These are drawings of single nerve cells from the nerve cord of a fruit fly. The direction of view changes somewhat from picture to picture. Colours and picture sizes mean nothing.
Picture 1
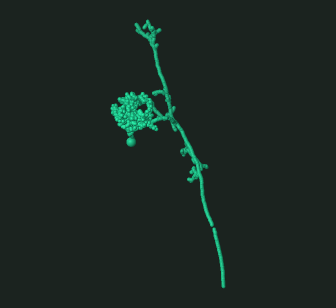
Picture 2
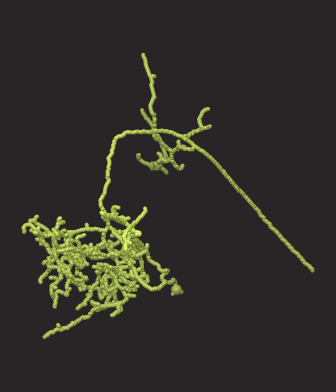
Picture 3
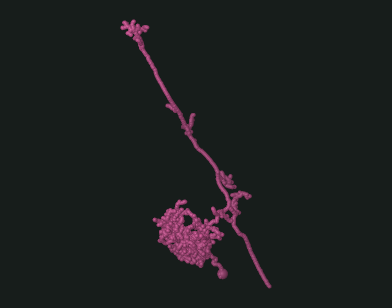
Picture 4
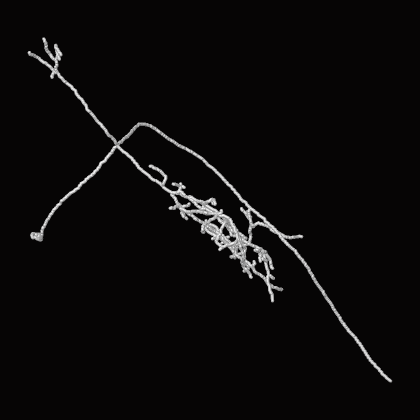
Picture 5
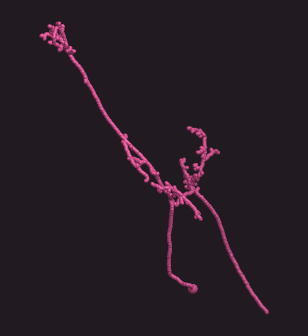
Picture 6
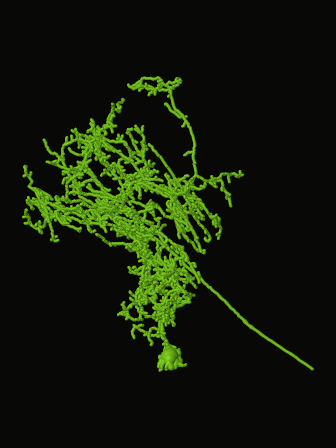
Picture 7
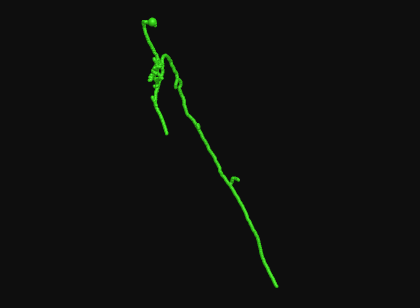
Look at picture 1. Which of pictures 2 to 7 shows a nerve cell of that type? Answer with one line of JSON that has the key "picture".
{"picture": 3}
